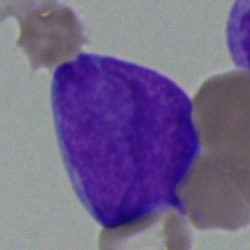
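Blast. The outline is angular, roughly triangular rather than round. Dark purple stain occupies almost the entire cell, leaving no clear pale rim of cytoplasm, and it is evenly and finely mottled without coarse dark clumps. No vacuoles are visible.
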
